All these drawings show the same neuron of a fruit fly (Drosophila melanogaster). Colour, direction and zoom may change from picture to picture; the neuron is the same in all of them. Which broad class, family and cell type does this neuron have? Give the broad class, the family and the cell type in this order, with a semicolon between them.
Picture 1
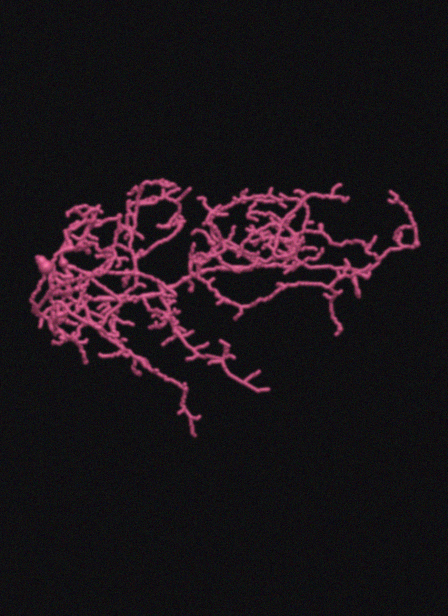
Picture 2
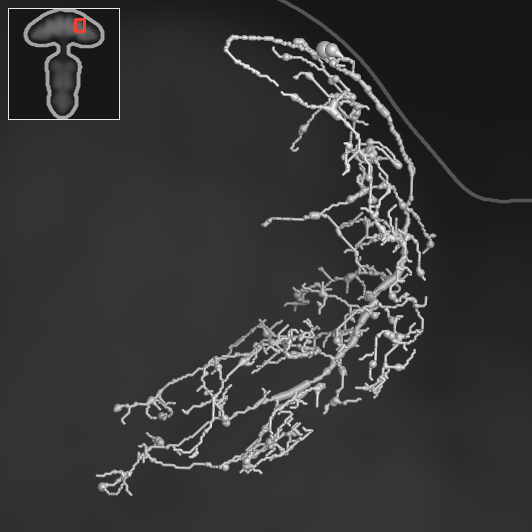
central-brain intrinsic neuron; hemilineage VLPa1_lateral; AVLP311_a2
